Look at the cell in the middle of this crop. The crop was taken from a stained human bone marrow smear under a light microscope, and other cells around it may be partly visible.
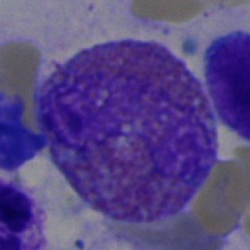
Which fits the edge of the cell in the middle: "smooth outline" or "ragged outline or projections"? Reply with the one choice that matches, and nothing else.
Ragged outline or projections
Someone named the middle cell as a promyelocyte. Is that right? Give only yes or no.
no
